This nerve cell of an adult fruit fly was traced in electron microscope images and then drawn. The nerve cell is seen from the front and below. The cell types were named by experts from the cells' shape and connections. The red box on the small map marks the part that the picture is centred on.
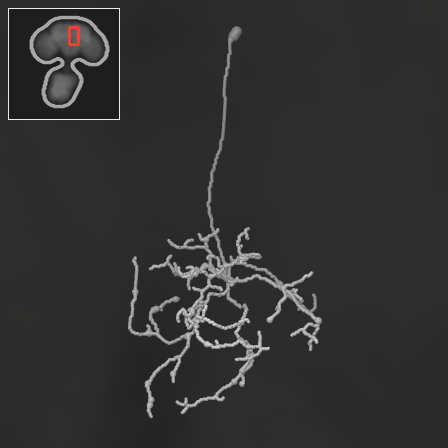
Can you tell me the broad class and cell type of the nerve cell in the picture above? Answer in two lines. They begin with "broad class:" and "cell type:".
broad class: central-brain intrinsic neuron
cell type: CB1227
